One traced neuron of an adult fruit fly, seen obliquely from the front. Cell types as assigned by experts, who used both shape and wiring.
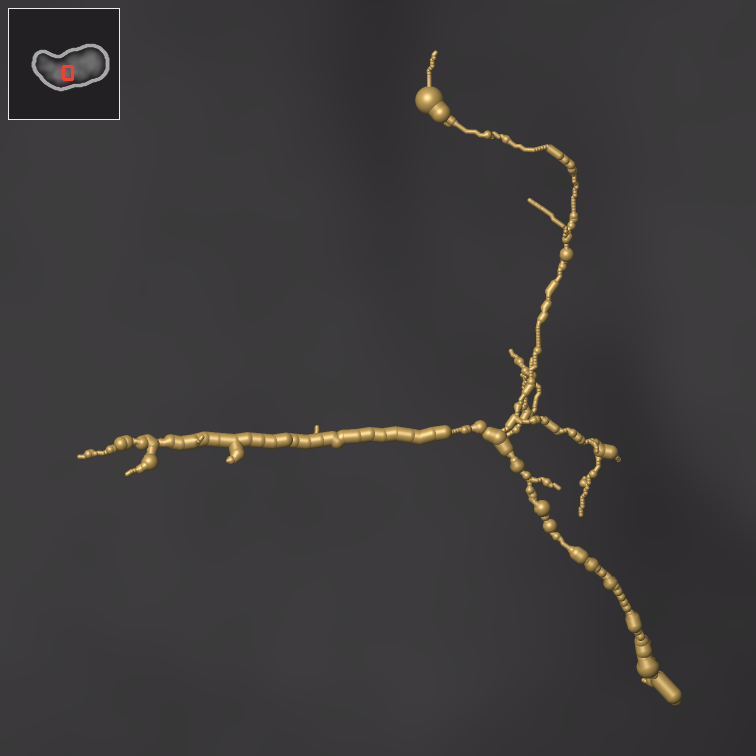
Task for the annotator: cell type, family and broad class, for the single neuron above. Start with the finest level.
IN19A114; hemilineage 19A; nerve-cord intrinsic neuron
